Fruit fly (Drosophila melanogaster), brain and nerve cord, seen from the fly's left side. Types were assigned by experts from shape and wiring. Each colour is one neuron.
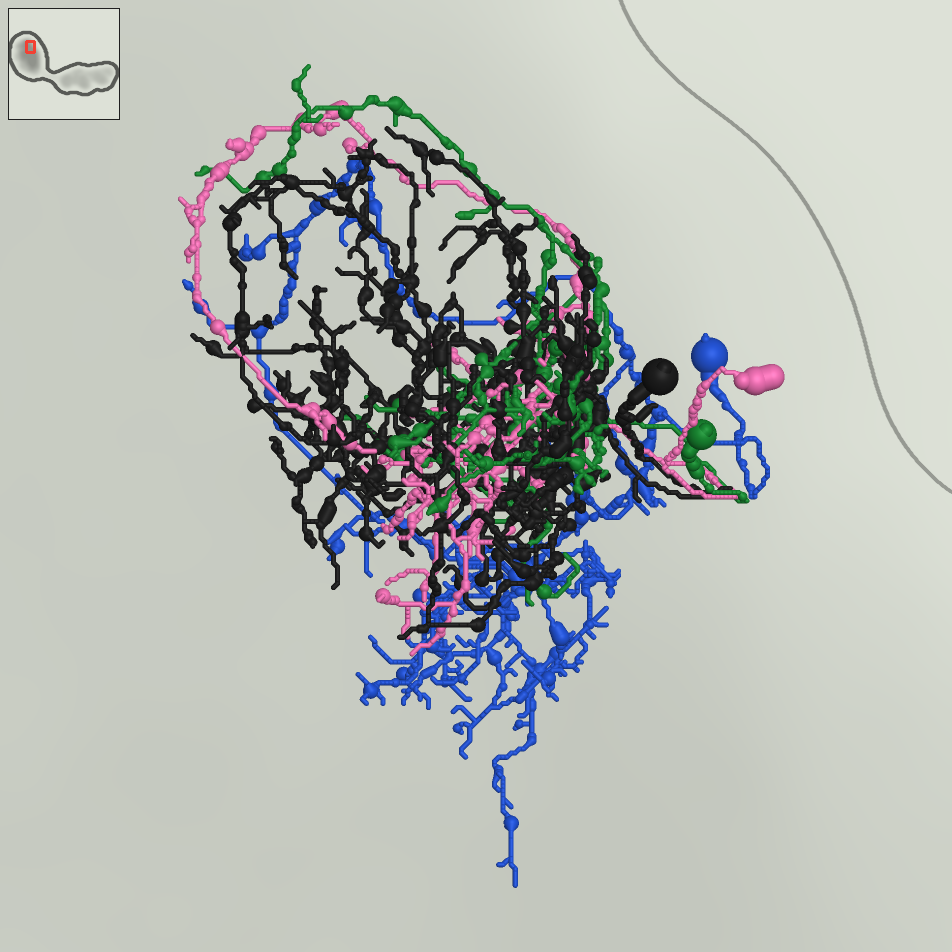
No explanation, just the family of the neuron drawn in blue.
hemilineage SLPp&v1_posterior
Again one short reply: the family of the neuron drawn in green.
hemilineage SLPp&v1_posterior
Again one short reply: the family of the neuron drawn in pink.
hemilineage SLPp&v1_posterior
